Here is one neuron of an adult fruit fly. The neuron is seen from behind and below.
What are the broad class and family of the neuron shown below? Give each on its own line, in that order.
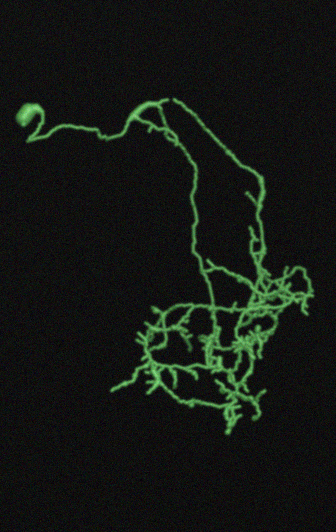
central-brain intrinsic neuron
hemilineage SLPpm1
